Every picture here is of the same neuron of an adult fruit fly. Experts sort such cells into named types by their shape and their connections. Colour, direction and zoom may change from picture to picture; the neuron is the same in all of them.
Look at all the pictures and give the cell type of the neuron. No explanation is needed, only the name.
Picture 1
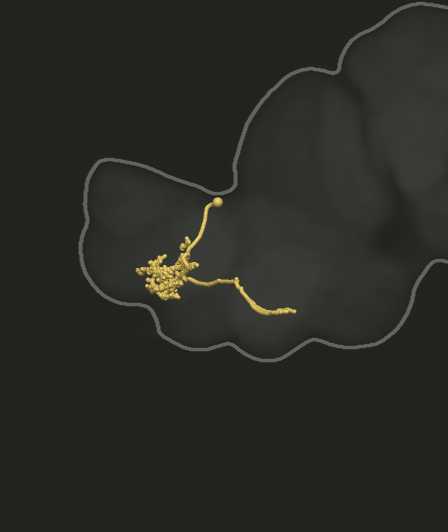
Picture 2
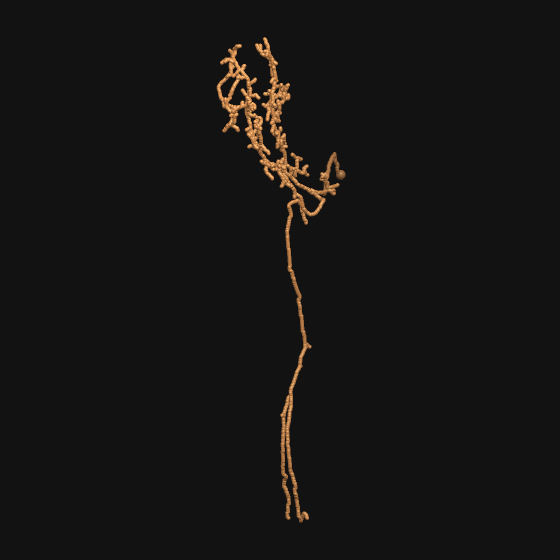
IN23B090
